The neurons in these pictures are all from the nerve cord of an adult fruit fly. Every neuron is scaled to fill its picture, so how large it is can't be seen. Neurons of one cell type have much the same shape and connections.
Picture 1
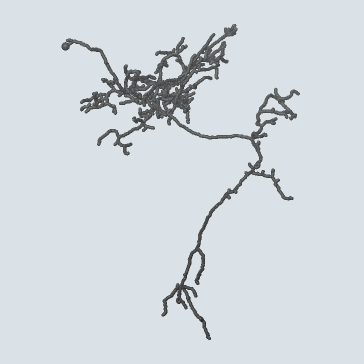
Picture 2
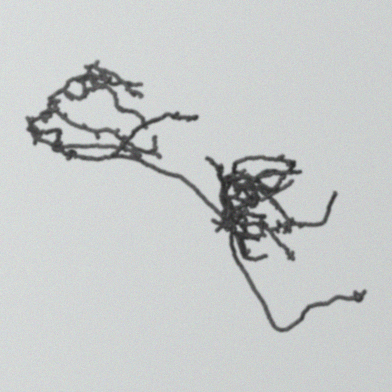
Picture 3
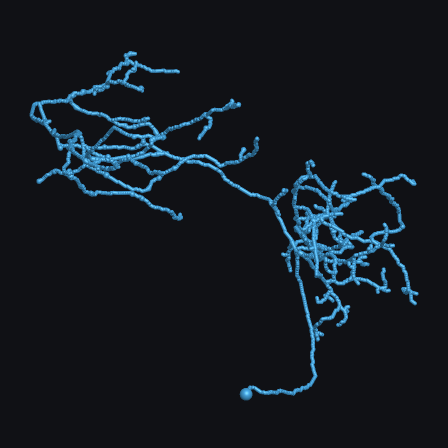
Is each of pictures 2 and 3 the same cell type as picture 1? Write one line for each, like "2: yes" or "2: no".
2: no
3: no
